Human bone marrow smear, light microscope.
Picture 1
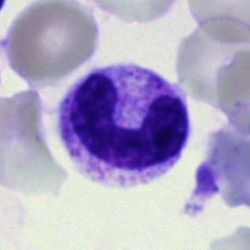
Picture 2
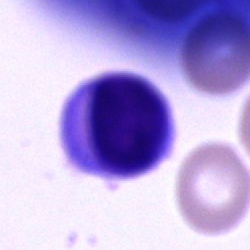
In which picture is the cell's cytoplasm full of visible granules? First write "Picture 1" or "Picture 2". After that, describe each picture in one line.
Picture 1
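In picture 1: Fine purple granules are scattered through the cytoplasm.
In picture 2: No granules are visible in the cytoplasm.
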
